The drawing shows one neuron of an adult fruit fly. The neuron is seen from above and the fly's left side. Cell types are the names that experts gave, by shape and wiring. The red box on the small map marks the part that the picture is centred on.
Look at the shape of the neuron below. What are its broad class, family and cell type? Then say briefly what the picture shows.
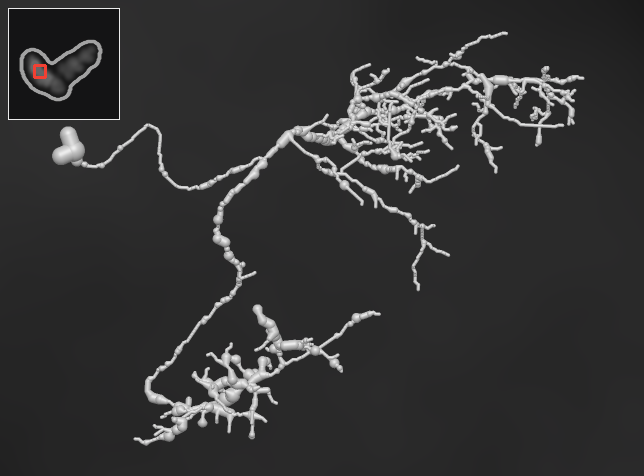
It is a central-brain intrinsic neuron. The family is hemilineage SMPad3. Its cell type is SMP120. The picture shows dozens of branch ends. As drawn here it is wider than it is tall.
